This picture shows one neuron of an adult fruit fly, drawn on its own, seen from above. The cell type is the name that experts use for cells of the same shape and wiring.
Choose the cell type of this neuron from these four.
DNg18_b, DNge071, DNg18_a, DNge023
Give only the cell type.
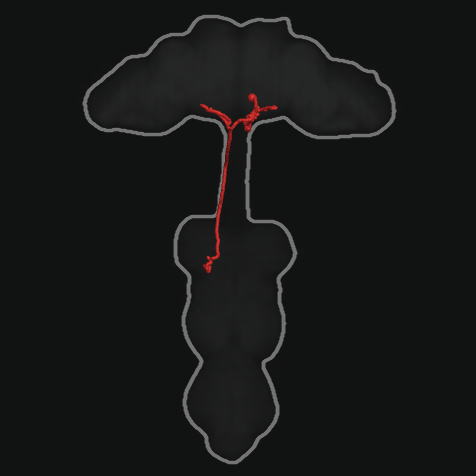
DNge071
